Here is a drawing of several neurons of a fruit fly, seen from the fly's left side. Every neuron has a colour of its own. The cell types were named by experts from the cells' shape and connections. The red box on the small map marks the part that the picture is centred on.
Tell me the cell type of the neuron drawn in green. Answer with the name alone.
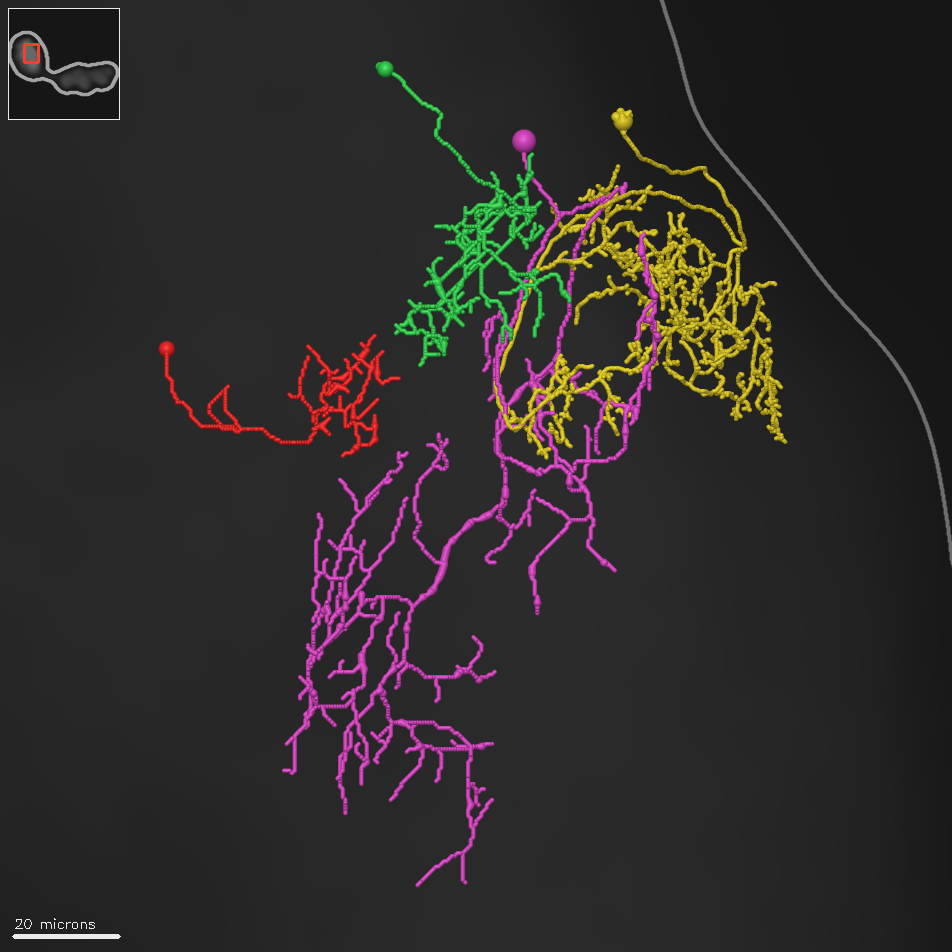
Cm5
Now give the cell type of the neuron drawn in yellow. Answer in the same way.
MeLo3b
